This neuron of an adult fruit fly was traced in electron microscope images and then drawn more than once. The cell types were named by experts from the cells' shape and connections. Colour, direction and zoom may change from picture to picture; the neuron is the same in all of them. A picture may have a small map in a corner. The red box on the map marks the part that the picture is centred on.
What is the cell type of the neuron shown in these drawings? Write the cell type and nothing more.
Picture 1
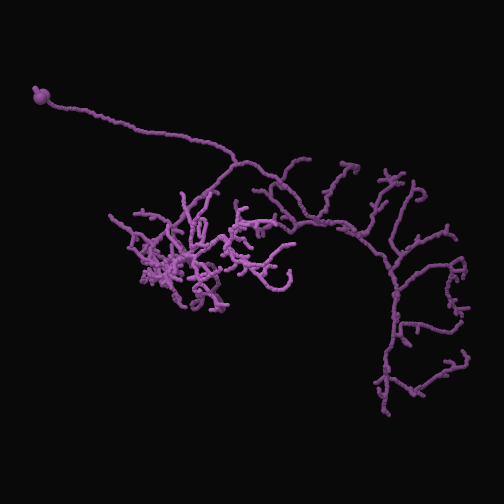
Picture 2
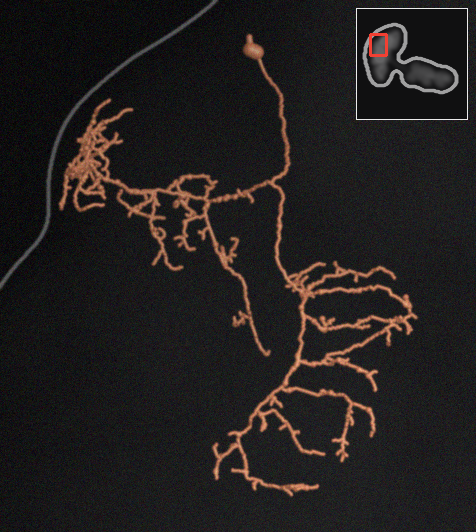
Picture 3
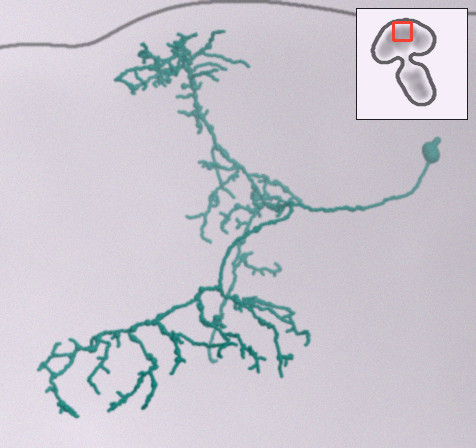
FB5V_a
